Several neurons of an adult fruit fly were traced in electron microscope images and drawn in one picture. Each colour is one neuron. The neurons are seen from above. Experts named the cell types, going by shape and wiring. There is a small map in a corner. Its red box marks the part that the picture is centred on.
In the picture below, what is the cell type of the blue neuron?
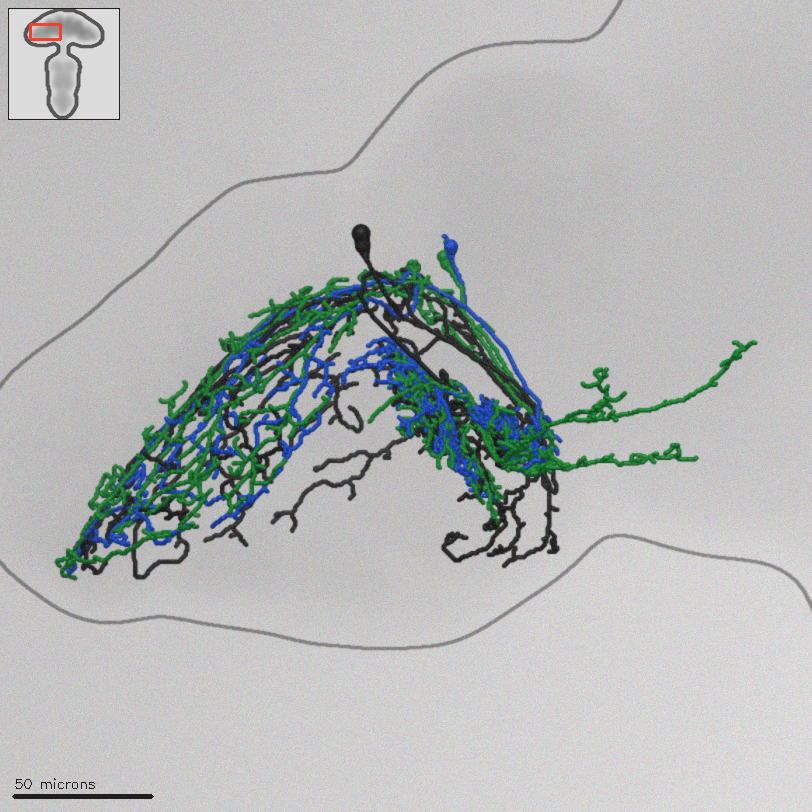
MeVC24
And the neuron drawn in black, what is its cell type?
MeVC21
